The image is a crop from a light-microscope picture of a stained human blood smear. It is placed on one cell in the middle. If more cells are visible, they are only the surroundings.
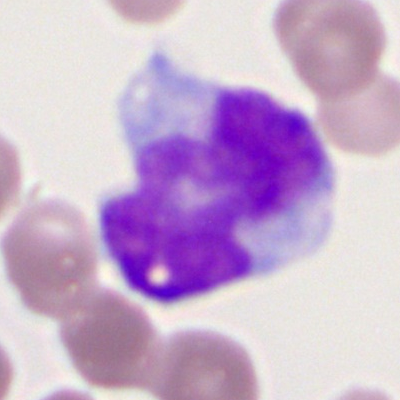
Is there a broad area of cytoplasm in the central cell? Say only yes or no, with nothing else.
No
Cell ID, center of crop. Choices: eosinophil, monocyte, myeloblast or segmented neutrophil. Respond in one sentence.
The centrally placed cell is classified as a monocyte.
